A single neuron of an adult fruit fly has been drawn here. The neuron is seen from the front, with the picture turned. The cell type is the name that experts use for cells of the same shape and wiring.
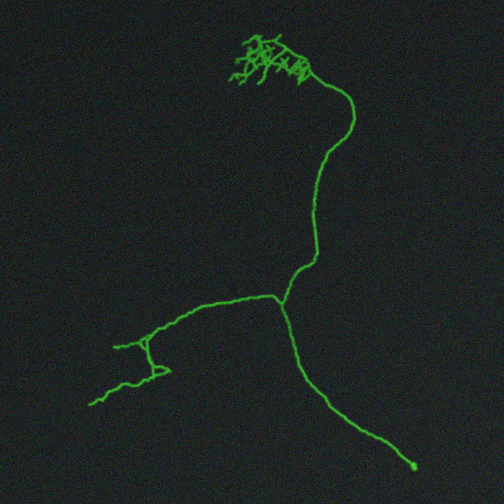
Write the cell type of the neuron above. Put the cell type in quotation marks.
"LC29"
